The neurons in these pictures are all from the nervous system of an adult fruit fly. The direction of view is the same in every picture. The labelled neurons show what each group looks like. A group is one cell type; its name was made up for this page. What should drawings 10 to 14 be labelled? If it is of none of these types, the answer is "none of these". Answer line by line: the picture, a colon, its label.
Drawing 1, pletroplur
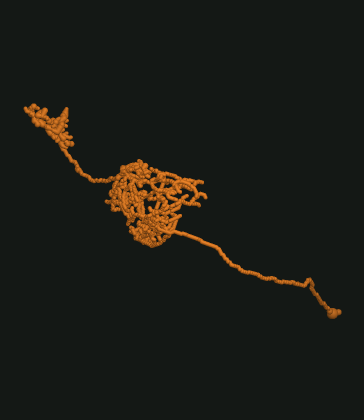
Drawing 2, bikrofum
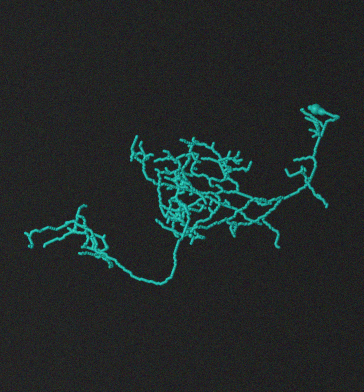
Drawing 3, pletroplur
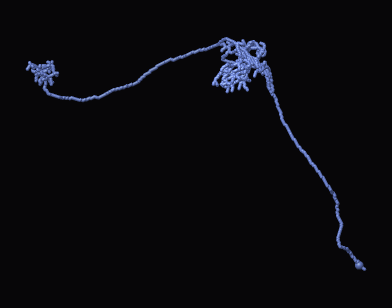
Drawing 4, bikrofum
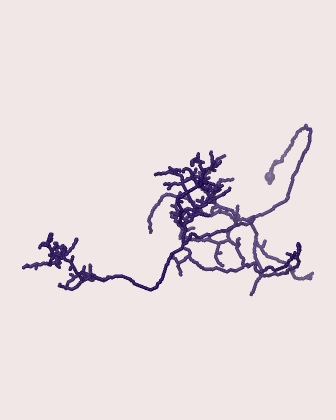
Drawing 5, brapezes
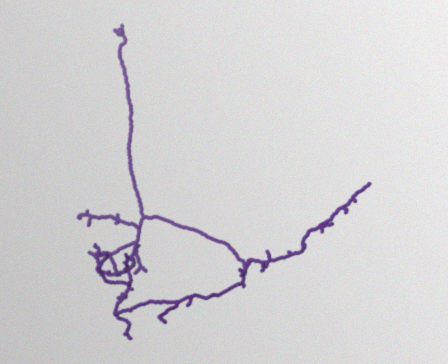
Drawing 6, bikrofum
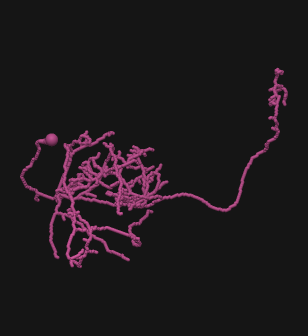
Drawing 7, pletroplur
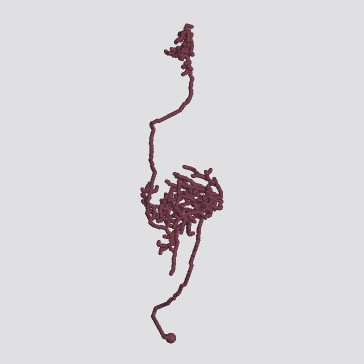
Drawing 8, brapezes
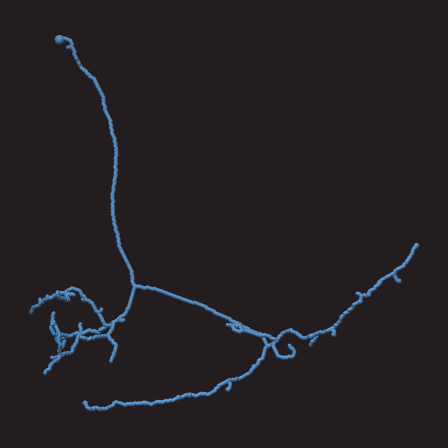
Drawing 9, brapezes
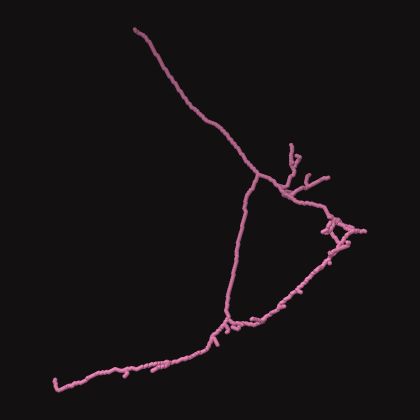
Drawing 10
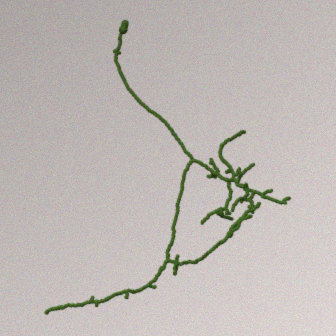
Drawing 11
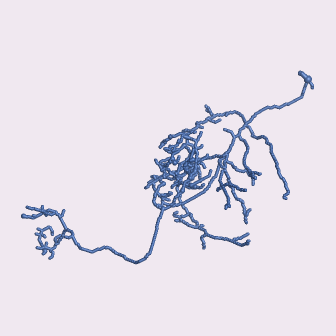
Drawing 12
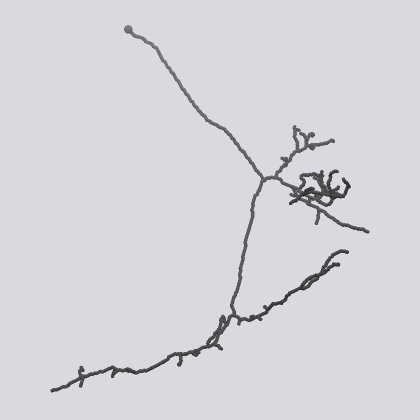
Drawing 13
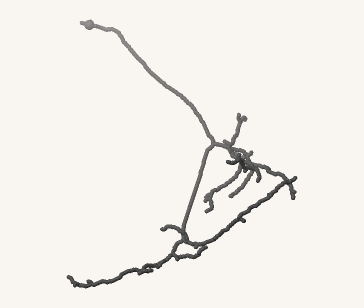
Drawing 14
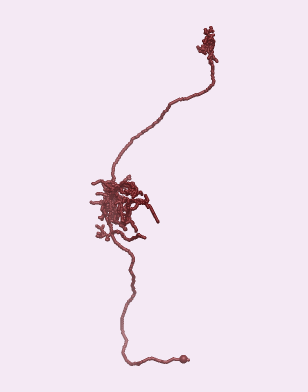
10: brapezes
11: bikrofum
12: brapezes
13: brapezes
14: pletroplur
